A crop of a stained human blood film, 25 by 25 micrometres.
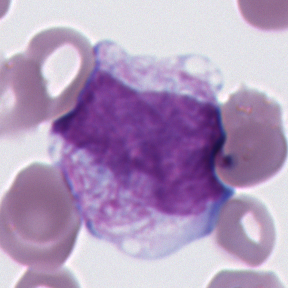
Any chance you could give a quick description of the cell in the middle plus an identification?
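Nucleus first: a broad band lying across the middle of the cell from left side to right side. Then cytoplasm: pale greyish-lilac, with fine pinkish-purple granules scattered through it and many small clear vacuoles giving a foamy look. This is an atypical promyelocyte.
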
